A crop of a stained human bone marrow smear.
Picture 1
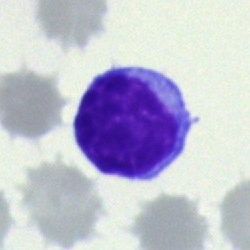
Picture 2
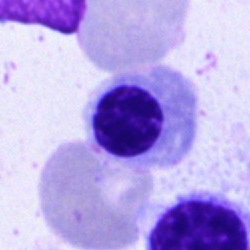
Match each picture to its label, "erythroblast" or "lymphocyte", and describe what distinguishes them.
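The first picture shows a lymphocyte and the second an erythroblast. Both cells have dark purple, coarsely clumped chromatin and no visible granules in the cytoplasm.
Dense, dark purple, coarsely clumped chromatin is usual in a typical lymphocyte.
In the lymphocyte the nucleus fills most of the round cell, leaving a scant rim of cytoplasm that forms a pale blue crescent, widest at the upper right.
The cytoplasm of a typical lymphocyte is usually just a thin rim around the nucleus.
In the erythroblast the nucleus sits off-centre toward the left, and the pale greyish-blue cytoplasm forms a wider rim on the right than on the left.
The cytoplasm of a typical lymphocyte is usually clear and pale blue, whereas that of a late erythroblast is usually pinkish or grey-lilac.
The lymphocyte's outline is round, with a tiny knob projecting from its right edge; the erythroblast's outline is roughly round and smooth.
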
